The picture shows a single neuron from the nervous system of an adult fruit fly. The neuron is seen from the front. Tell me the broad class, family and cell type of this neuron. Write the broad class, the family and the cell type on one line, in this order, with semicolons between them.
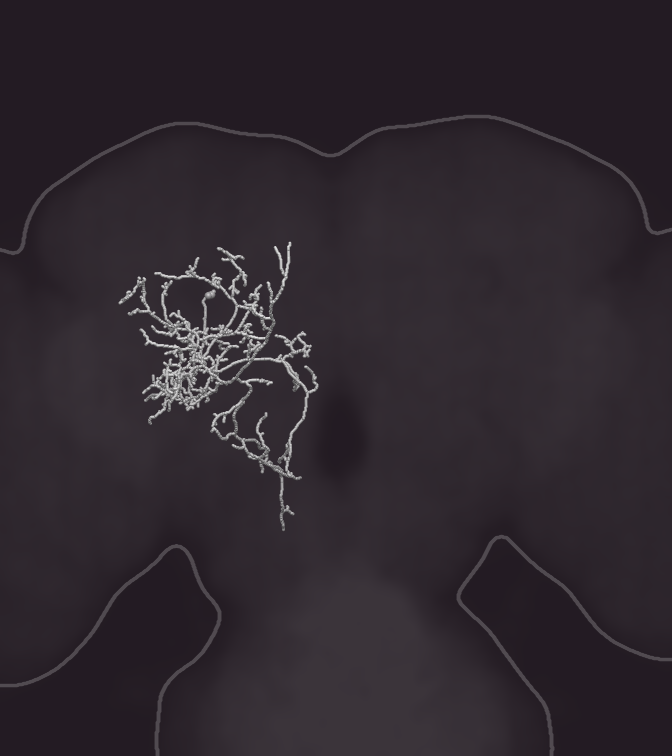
central-brain intrinsic neuron; hemilineage SMPpv2_ventral; PVLP201m_d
